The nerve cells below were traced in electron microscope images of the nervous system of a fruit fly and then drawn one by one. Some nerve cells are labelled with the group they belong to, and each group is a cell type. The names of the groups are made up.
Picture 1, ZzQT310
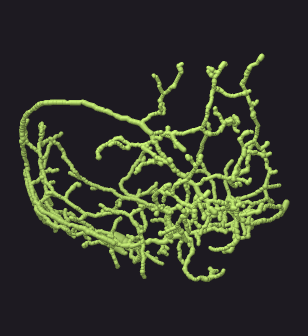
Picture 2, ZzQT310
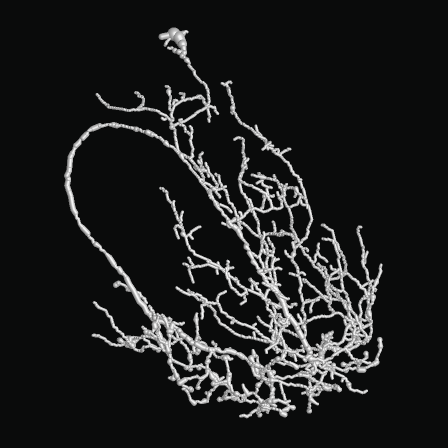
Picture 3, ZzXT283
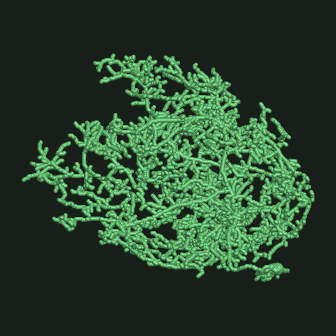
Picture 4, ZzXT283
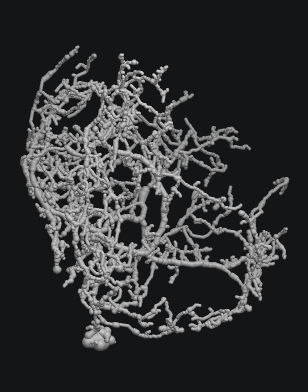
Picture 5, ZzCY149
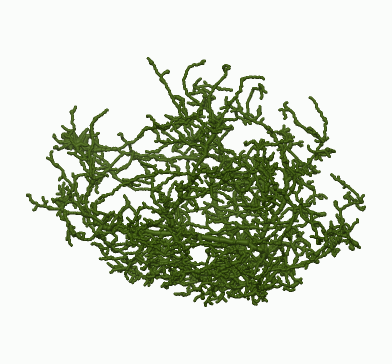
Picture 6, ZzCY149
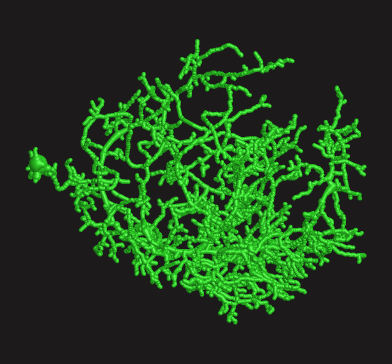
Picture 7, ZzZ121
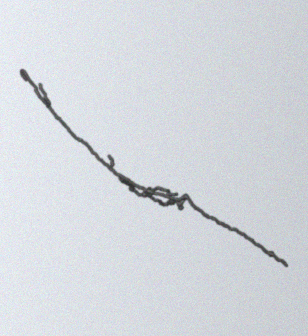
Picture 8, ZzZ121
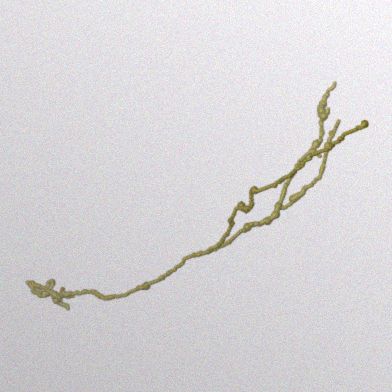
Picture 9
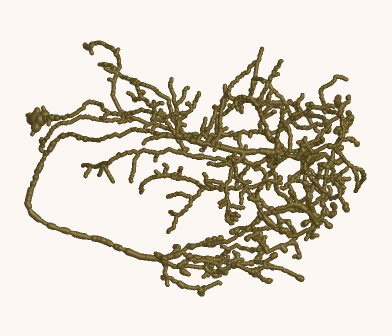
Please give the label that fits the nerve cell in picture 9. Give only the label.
ZzQT310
